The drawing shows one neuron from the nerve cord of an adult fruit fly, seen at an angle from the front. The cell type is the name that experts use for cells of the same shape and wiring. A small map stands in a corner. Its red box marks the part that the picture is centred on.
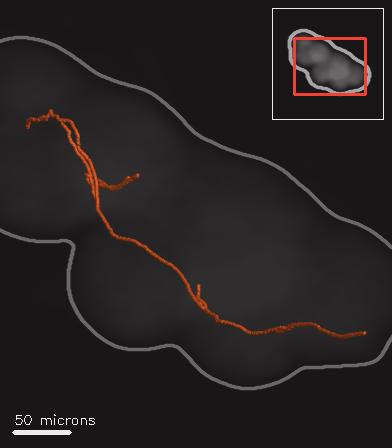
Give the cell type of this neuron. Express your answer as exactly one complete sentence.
The neuron is a member of cell type LN-DN2.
